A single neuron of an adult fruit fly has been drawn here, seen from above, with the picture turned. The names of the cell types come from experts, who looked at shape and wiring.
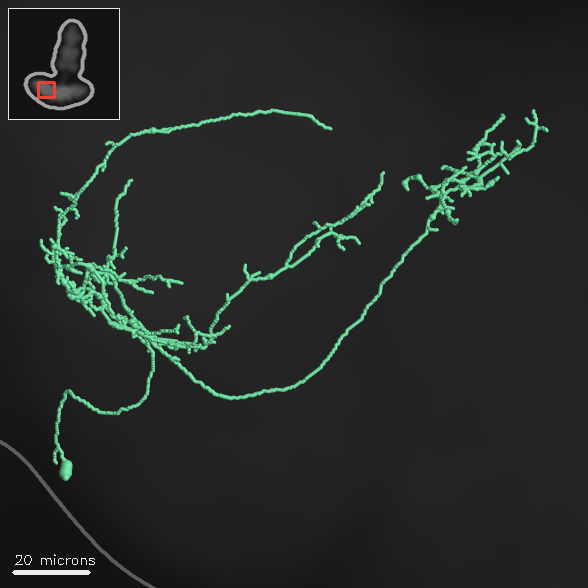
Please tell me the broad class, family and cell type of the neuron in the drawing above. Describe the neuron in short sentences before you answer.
The cell body can be seen at the lower left of the picture. From left to right in the picture it spans about 140 microns. Dozens of branch ends can be seen. Its broad class is central-brain intrinsic neuron. Its family is hemilineage SLPa&l1_anterior. Its cell type is CB3932.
